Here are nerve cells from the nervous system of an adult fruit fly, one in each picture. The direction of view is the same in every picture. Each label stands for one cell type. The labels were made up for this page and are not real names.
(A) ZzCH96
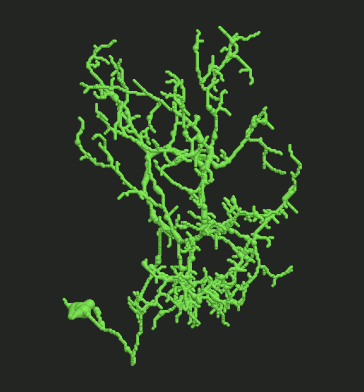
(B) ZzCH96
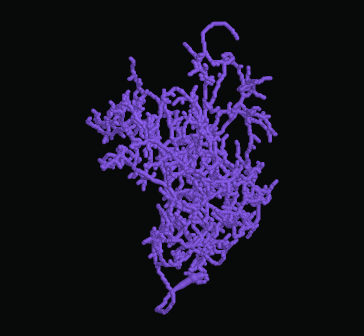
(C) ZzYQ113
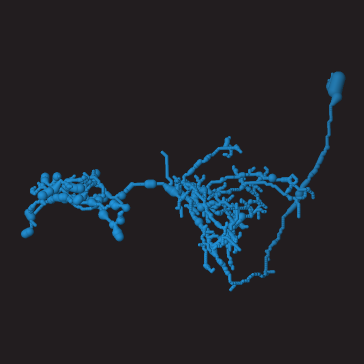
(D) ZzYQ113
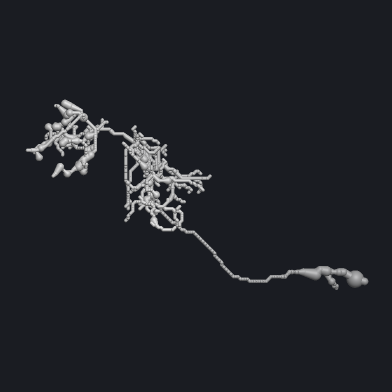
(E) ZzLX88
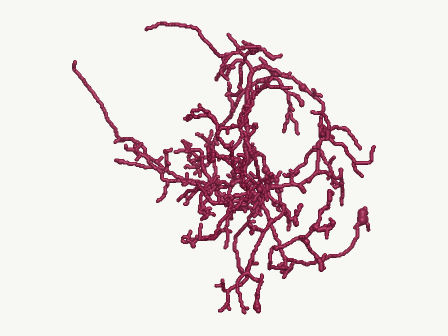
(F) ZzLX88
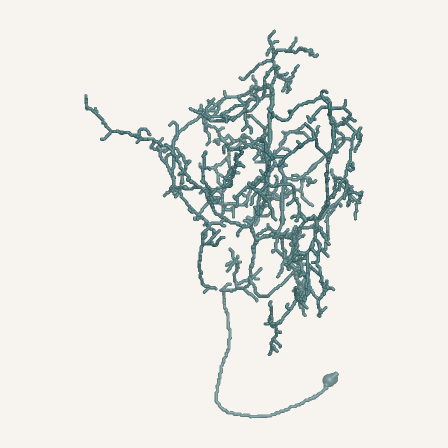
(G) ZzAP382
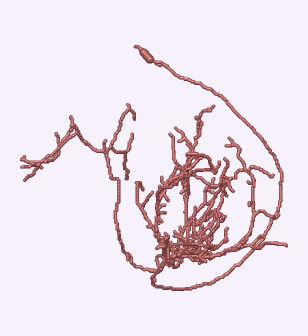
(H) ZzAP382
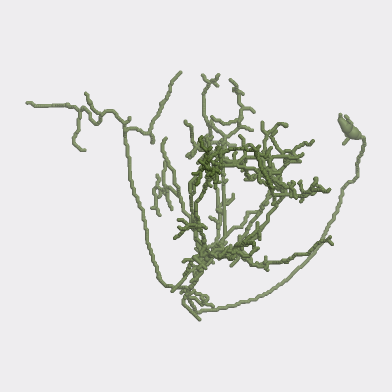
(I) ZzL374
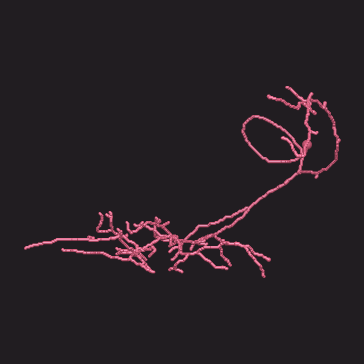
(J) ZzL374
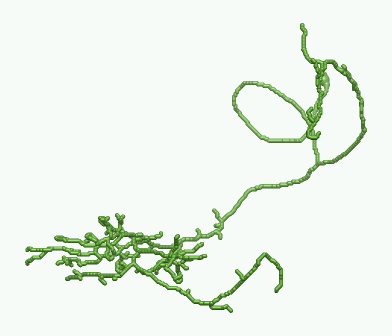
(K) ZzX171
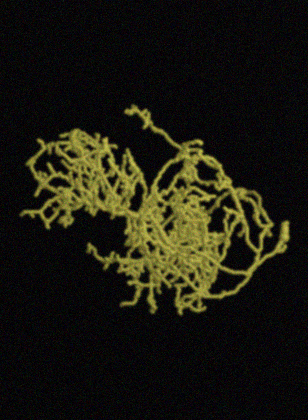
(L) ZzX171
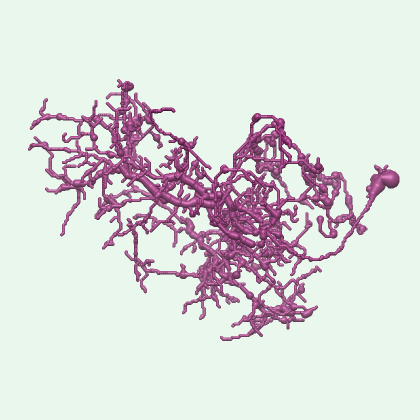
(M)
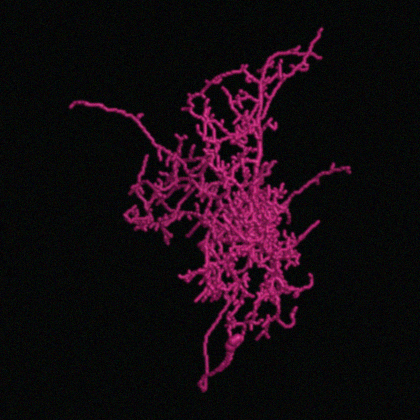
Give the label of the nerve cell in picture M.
ZzCH96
